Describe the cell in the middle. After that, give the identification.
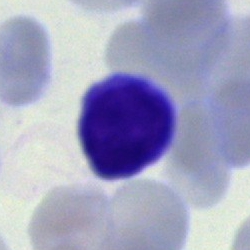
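Nearly the whole cell here is nucleus, and the chromatin is dense and stains dark purple throughout. You won't find nucleoli, and no granules show anywhere in the cell. So it's a lymphocyte.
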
